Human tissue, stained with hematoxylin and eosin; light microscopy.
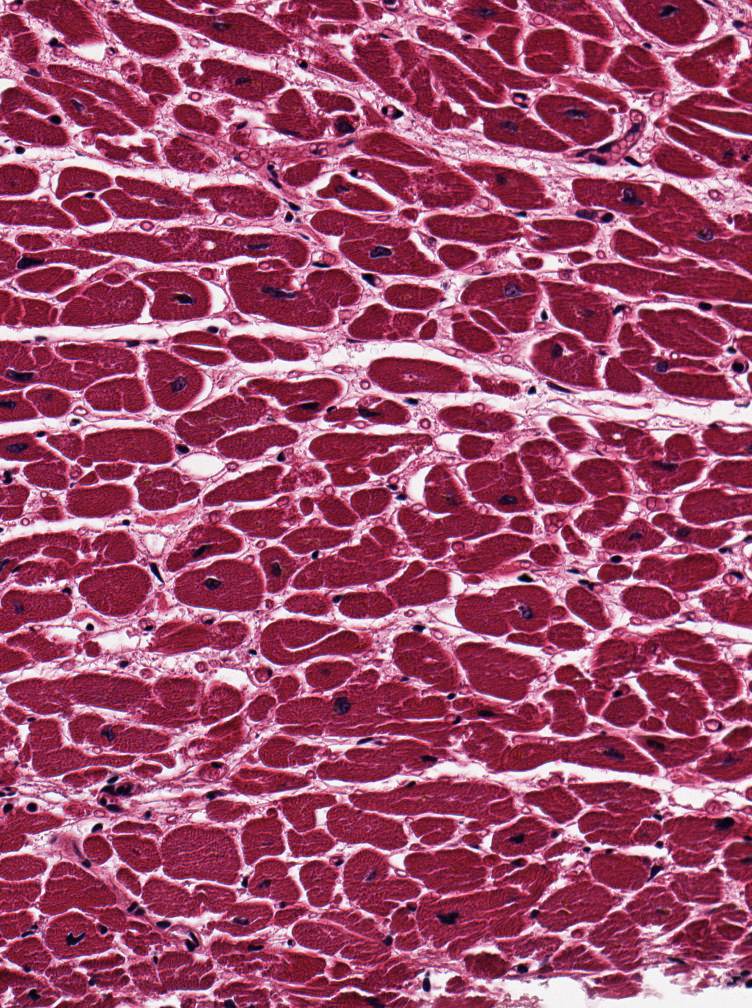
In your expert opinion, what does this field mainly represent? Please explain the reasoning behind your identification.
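What fills the whole field is myocardium, closely packed muscle fibres cut mostly in cross or oblique section. Looking closer, the profiles are irregular, and some branch and join their neighbours. Where I can see a nucleus, it is single and central in the fibre.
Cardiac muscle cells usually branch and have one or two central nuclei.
Small round capillary profiles lie between the fibres.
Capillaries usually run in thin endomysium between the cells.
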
